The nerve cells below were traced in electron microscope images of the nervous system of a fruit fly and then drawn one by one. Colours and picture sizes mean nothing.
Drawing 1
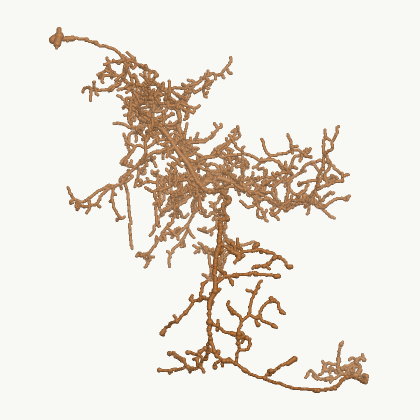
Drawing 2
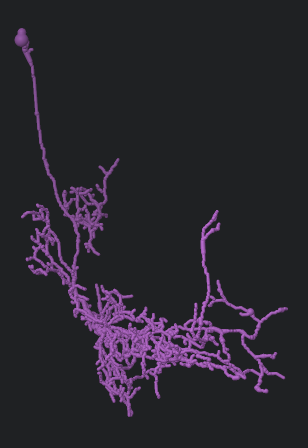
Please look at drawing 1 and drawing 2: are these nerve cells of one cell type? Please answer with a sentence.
They are of different cell types.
